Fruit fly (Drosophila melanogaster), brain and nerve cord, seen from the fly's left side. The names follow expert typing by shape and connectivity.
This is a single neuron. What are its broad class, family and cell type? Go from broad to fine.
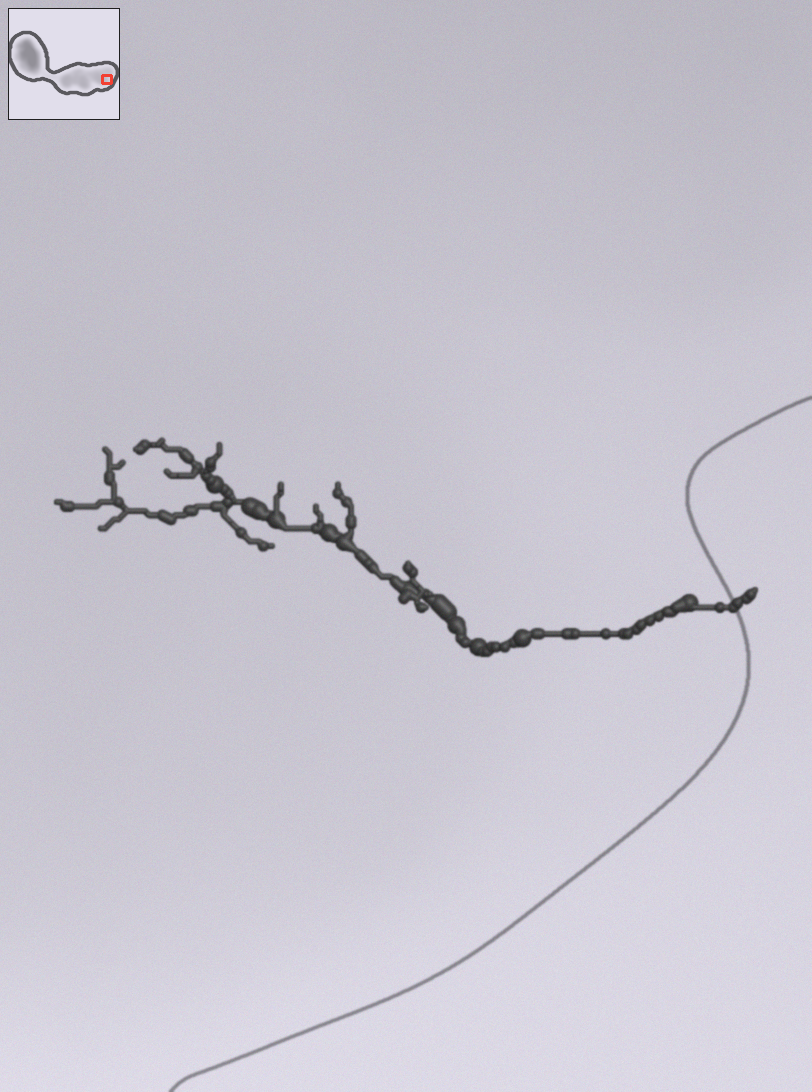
sensory neuron entering the nerve cord; class mechanosensory tactile; SNta39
